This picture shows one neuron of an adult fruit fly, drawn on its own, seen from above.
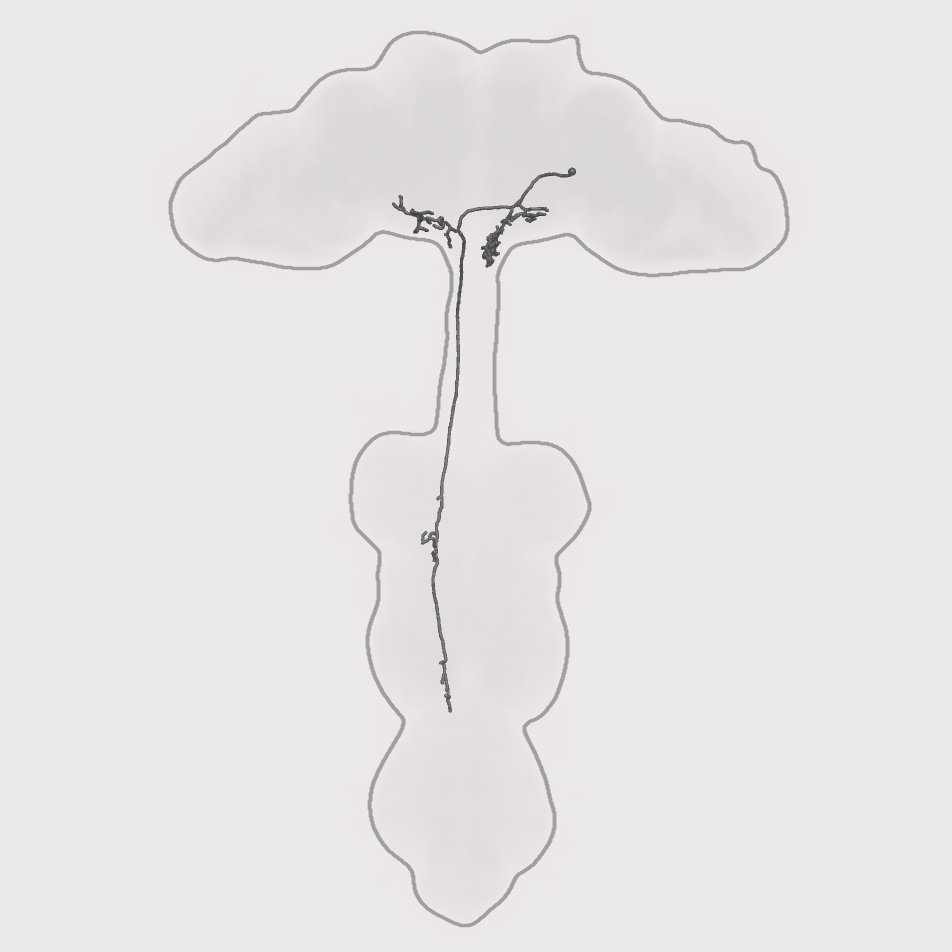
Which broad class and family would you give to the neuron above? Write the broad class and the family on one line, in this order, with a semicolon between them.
descending neuron; hemilineage LB7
